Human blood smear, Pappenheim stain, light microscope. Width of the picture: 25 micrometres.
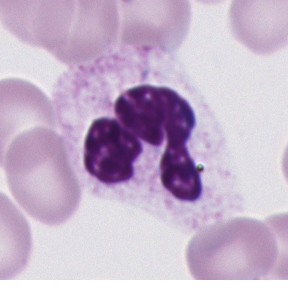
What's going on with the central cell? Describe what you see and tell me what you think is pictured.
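First, the nucleus: it consists of three lobes, and no nucleoli are visible in it. Next, the cytoplasm: fine pink-lilac granules are scattered evenly throughout it, and no vacuoles can be seen. The cell is a segmented neutrophil.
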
